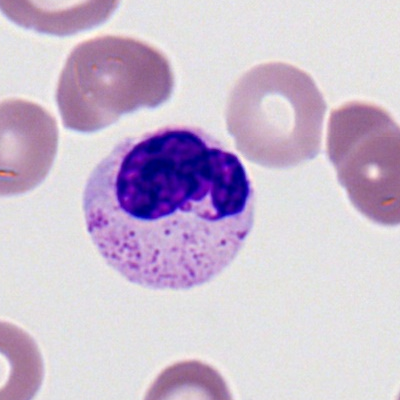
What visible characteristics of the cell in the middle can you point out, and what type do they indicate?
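Outline round, smooth. Nucleus in upper part of cell; deep notch cuts into its lower edge. No vacuoles in cytoplasm. Cell: segmented neutrophil.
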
